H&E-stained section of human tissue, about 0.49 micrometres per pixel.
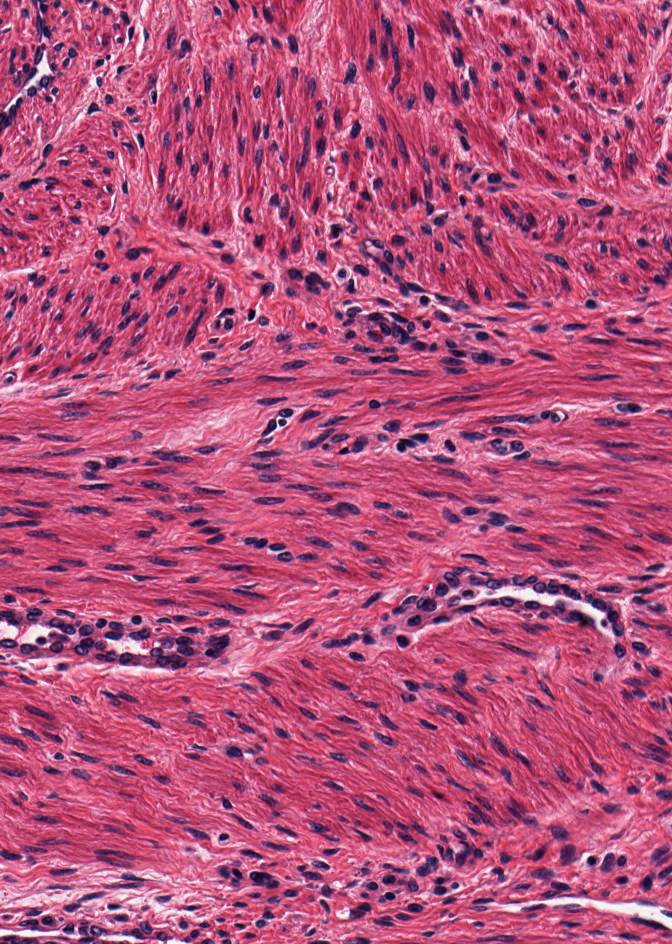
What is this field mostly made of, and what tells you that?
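Tissue: smooth muscle. Closely packed bundles of spindle cells with pink fibrillar cytoplasm fill the whole field. Middle and lower bundles run mostly horizontally; upper ones run up and down or obliquely, across those below.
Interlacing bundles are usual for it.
Nuclei dark, elongated, mostly blunt-ended.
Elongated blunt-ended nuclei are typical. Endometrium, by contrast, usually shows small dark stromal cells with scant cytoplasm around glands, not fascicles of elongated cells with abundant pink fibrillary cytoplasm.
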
